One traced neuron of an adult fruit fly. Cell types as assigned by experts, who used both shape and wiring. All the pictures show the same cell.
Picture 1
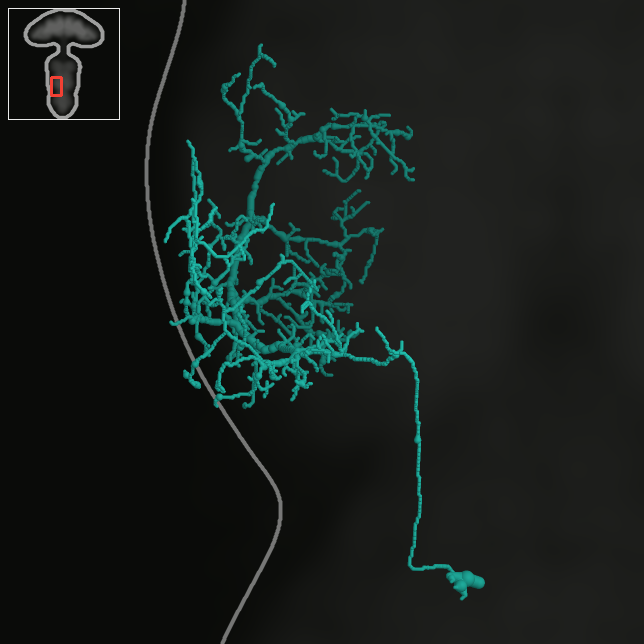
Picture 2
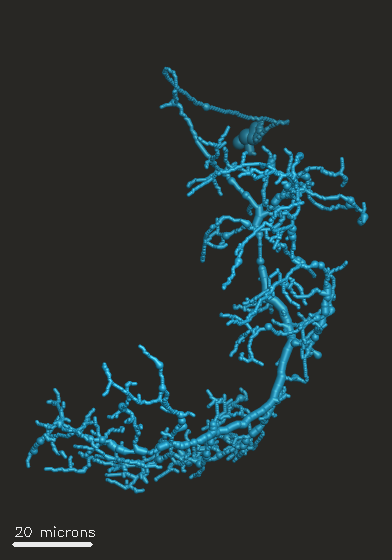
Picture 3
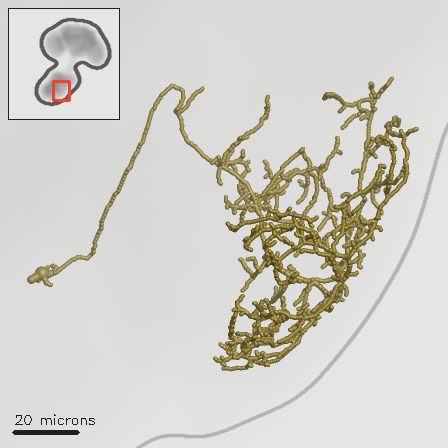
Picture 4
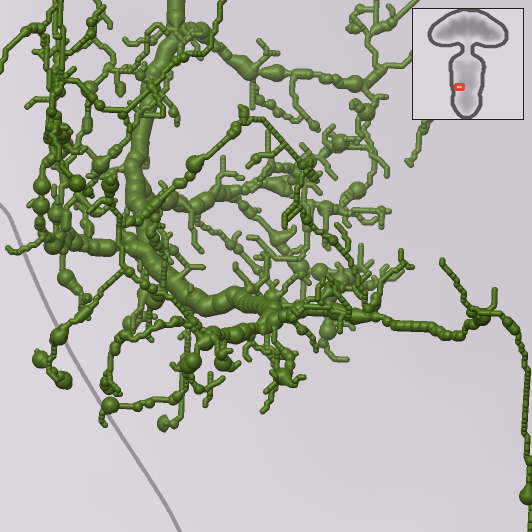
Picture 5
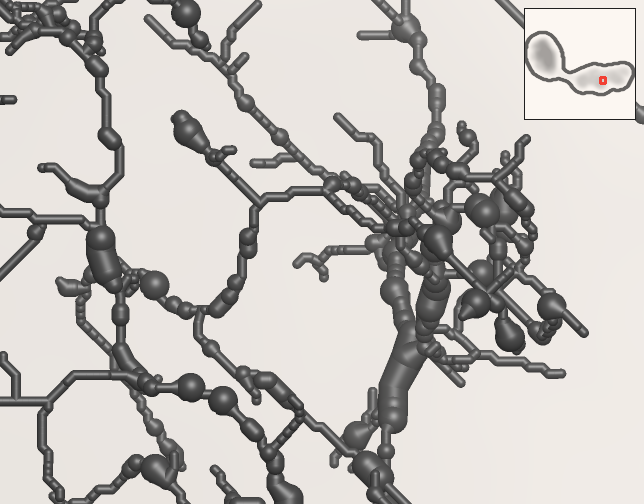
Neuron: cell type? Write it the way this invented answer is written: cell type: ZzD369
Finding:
cell type: IN03A033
